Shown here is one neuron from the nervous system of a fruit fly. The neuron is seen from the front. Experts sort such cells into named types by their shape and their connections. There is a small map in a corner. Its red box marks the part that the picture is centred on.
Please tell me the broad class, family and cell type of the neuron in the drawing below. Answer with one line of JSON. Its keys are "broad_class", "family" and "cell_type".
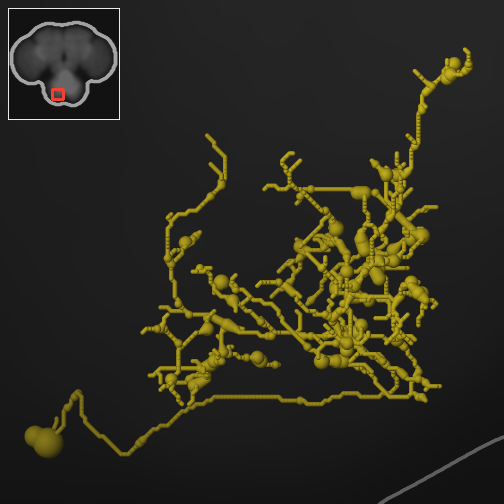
{"broad_class": "nerve-cord intrinsic neuron", "family": "hemilineage 01B", "cell_type": "IN01B053"}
